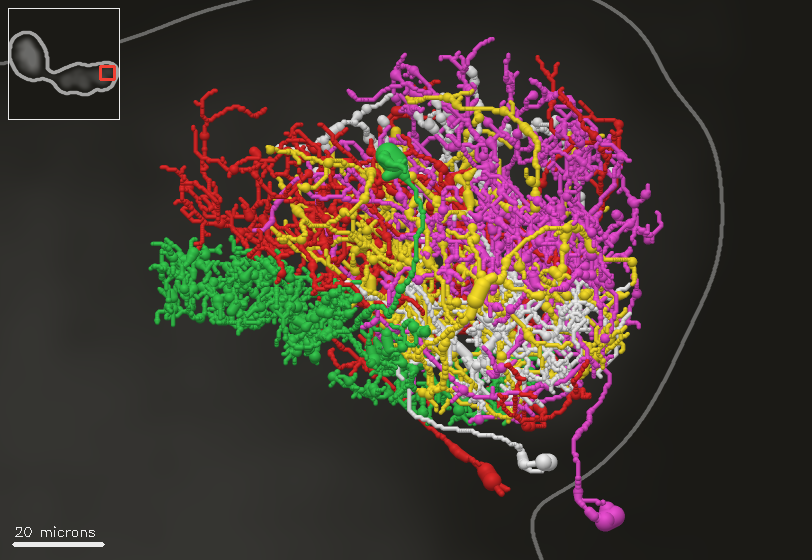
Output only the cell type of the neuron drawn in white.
INXXX346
